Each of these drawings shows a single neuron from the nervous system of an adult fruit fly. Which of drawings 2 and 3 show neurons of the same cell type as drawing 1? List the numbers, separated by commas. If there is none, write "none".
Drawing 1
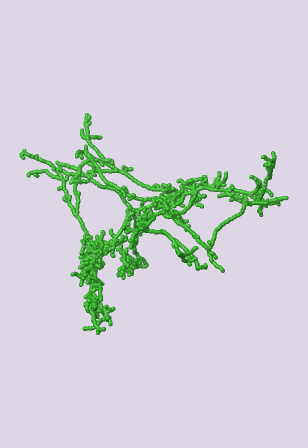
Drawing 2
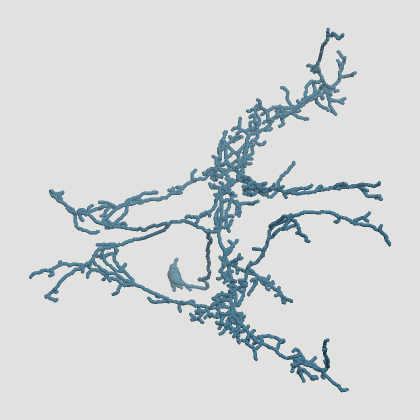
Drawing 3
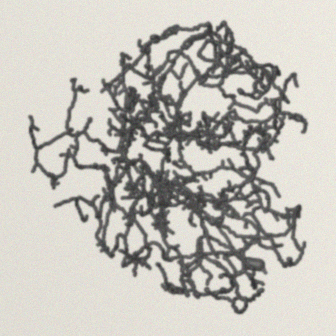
2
